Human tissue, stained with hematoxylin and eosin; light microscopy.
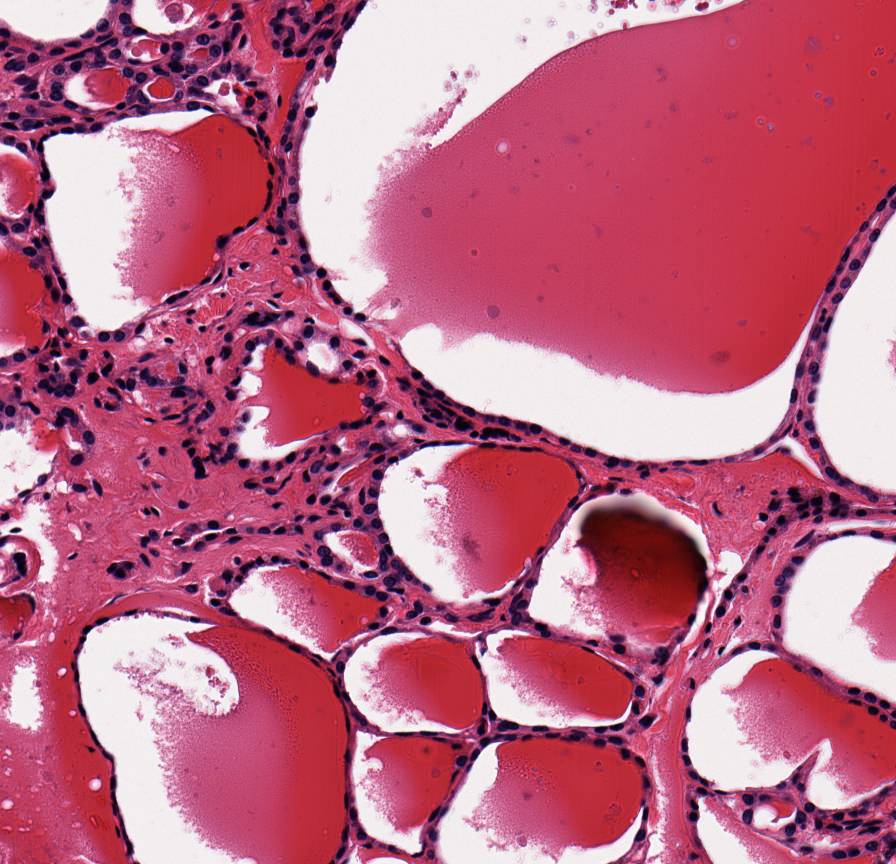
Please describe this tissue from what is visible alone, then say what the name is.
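Closely packed follicles, rounded to polygonal and of widely varying size, fill the field, the largest lying at the upper right. A single layer of flattened to low cuboidal epithelial cells lines each follicle. Their nuclei are small, round to oval and darkly stained. Thin pink fibrous septa separate the follicles and widen at the left centre into a broader, more cellular stromal area. This is thyroid.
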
